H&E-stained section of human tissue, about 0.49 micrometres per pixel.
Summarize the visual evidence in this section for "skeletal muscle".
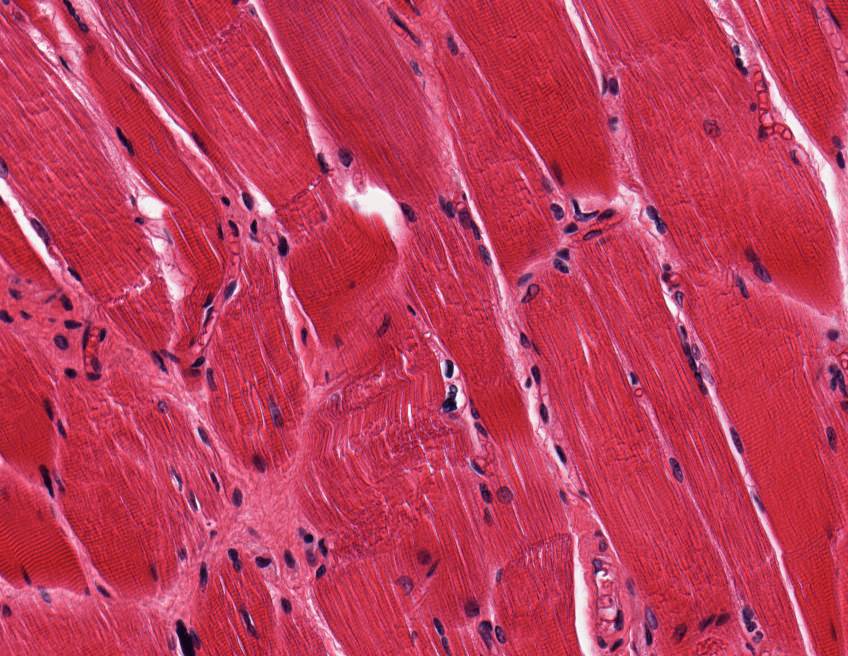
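Long, roughly parallel fibres fill the field, running diagonally from upper left toward lower right.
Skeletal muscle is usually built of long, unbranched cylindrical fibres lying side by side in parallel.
That long, parallel arrangement matches what I'm looking at. I can also make out fine cross-striations running across the fibres.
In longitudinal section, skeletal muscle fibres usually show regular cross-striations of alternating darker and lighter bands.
So the striations fit as well. The dark, elongated nuclei sit at the fibre edges, not in the centres.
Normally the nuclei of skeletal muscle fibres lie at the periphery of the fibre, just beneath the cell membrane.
That placement agrees too. The cytoplasm takes eosin a deep, fairly even red.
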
